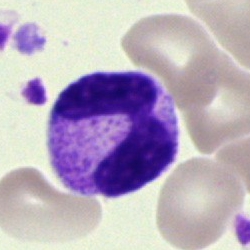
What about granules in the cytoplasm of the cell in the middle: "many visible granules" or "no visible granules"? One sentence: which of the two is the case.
What the cytoplasm holds is many visible granules.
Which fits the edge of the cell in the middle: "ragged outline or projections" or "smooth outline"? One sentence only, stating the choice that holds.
The cell's outline is smooth, without projections.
